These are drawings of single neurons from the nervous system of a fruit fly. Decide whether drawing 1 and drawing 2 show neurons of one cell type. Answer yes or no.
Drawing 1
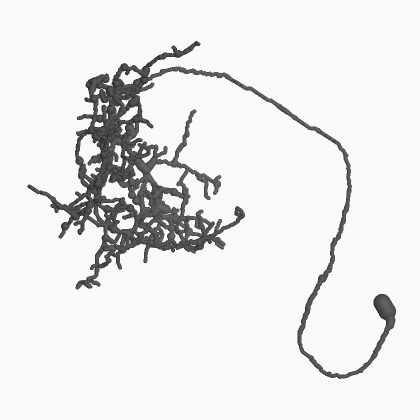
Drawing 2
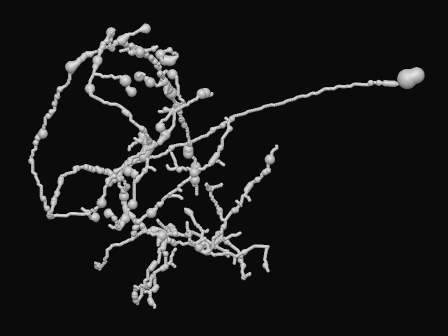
no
